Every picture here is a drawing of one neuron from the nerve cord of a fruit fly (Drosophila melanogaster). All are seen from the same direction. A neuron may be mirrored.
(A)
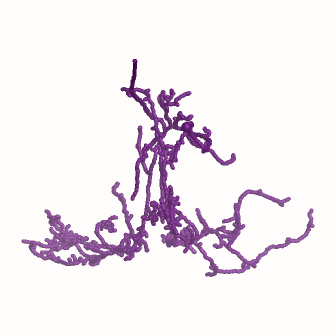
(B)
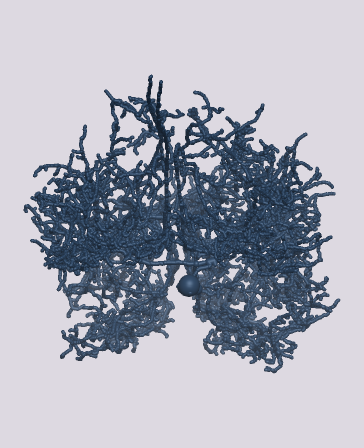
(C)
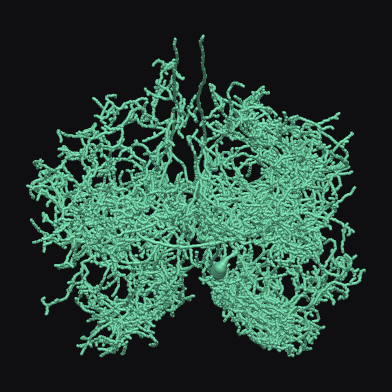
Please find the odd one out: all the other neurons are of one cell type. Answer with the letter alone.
A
